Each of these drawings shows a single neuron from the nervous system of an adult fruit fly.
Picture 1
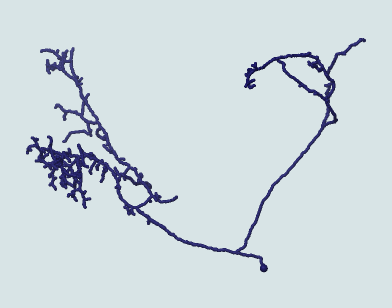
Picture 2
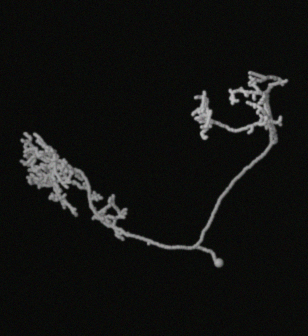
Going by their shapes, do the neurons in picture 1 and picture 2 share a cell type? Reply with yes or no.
no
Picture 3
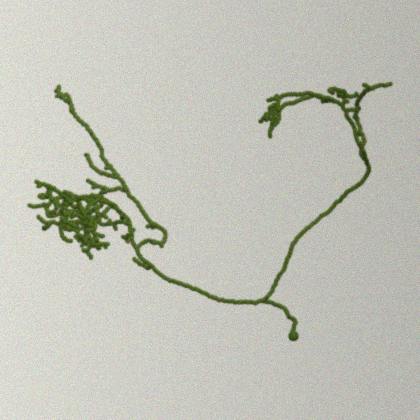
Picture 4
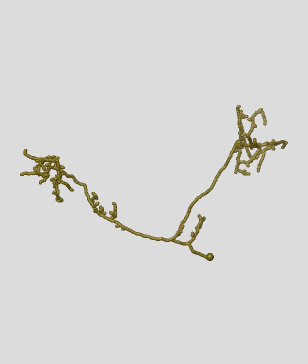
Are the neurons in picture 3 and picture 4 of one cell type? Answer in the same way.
no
